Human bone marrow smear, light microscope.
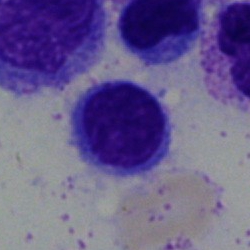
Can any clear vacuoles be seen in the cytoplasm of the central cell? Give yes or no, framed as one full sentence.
No, the cytoplasm of this cell lacks vacuoles entirely.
